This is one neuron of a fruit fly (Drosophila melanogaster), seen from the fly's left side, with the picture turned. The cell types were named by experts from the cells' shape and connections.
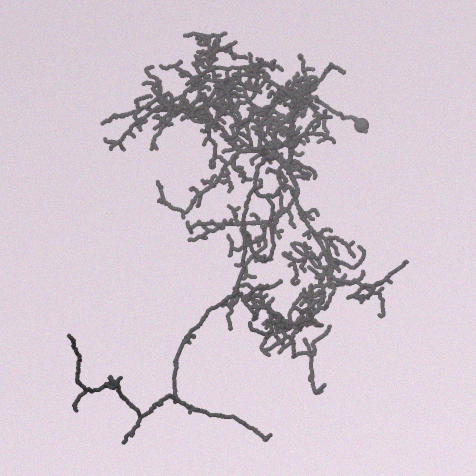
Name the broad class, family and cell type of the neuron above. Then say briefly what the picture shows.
This is a central-brain intrinsic neuron. The family is hemilineage VLPl2_medial. The cell type is AVLP175. The cell body can be seen at the upper right of the picture. The picture shows more than a hundred branch ends.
